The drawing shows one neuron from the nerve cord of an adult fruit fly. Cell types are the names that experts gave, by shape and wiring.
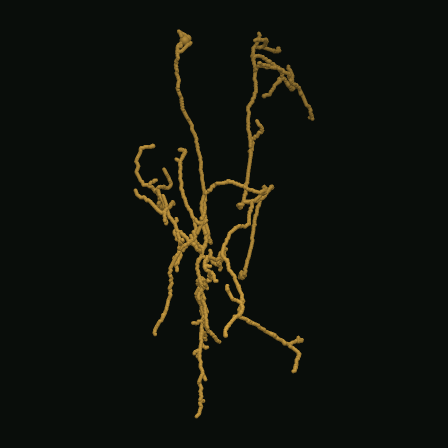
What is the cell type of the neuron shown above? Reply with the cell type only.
INXXX423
